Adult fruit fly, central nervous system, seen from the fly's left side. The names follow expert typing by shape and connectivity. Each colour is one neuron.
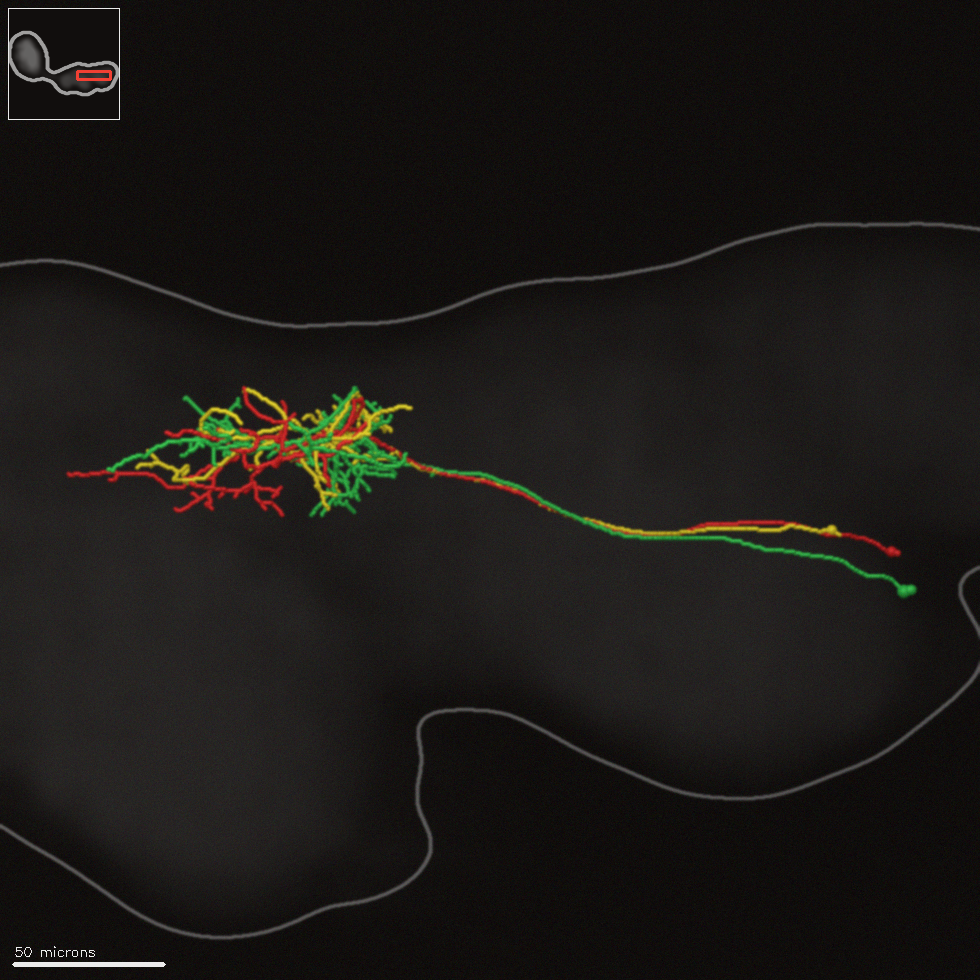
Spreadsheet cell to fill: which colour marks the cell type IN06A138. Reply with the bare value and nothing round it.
red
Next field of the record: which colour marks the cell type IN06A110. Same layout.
yellow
